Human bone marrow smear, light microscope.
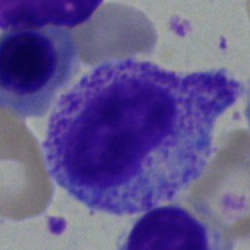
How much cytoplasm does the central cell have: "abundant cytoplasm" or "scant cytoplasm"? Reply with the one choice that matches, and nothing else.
Abundant cytoplasm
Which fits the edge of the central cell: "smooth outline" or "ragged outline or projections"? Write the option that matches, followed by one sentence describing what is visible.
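Ragged outline or projections. The cell outline is irregular, with a broad extension of cytoplasm reaching toward the upper right.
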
